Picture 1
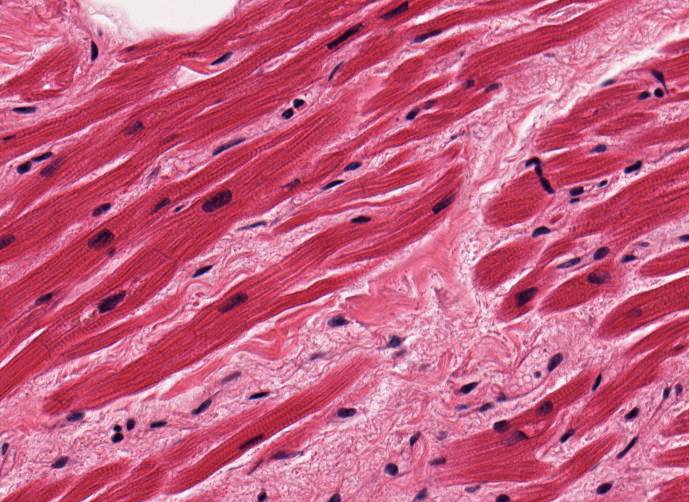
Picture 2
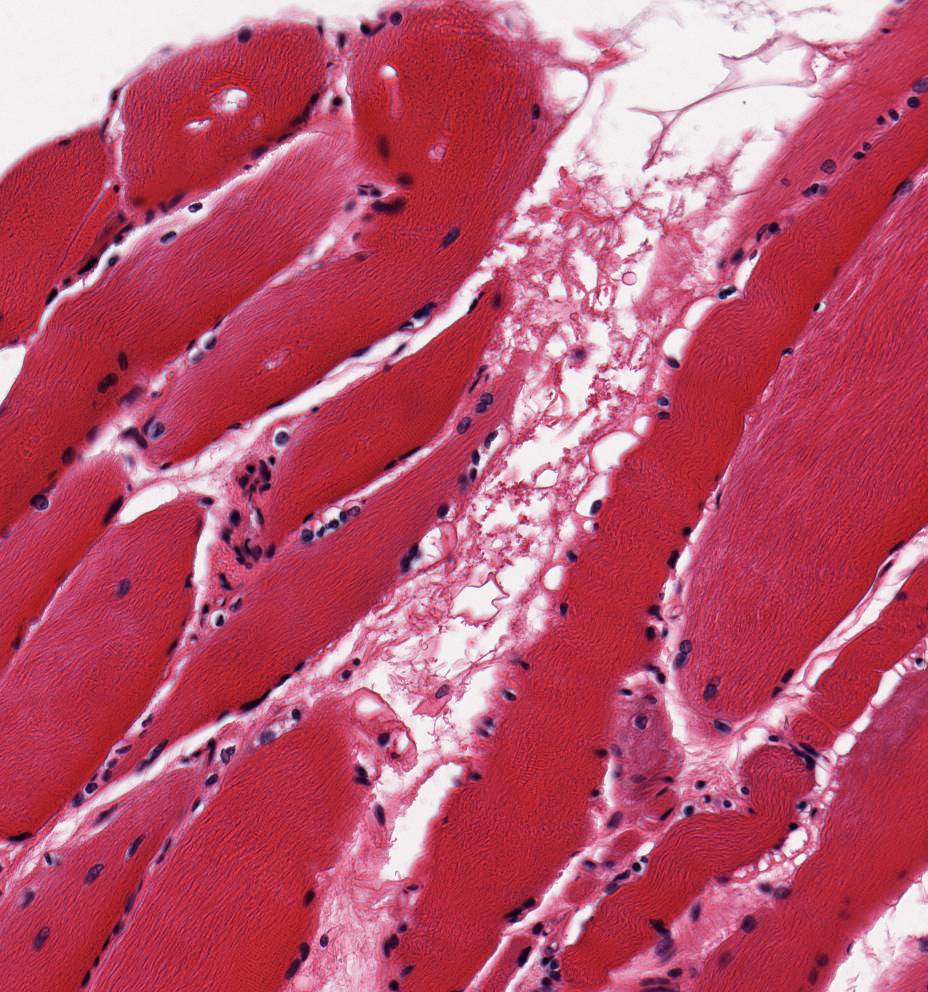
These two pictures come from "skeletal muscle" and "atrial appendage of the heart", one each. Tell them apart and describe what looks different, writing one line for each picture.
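Picture 1: atrial appendage of the heart. The muscle fibre nuclei are oval and lie centrally within the fibres.
Picture 2: skeletal muscle. The fibre nuclei are dark, flattened ovals lying at the edges of the fibres rather than in their centres.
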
